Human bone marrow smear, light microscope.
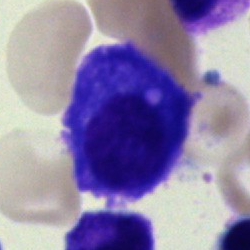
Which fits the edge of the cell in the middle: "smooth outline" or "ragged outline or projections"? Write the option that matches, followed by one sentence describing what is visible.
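Ragged outline or projections. The cell outline is roughly rounded but ragged along the left side.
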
